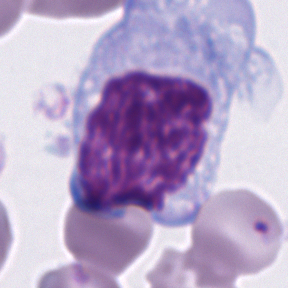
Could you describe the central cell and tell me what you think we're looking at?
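Checking the nucleus first: it is a single unlobed mass with irregular edges. Next, the chromatin: dark purple and dense, with paler streaks running through it. Then the cytoplasm: plentiful and pale blue, deepest in colour along its lower left edge. Last, the name: monocyte.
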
